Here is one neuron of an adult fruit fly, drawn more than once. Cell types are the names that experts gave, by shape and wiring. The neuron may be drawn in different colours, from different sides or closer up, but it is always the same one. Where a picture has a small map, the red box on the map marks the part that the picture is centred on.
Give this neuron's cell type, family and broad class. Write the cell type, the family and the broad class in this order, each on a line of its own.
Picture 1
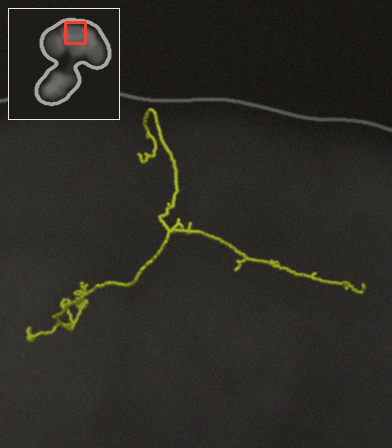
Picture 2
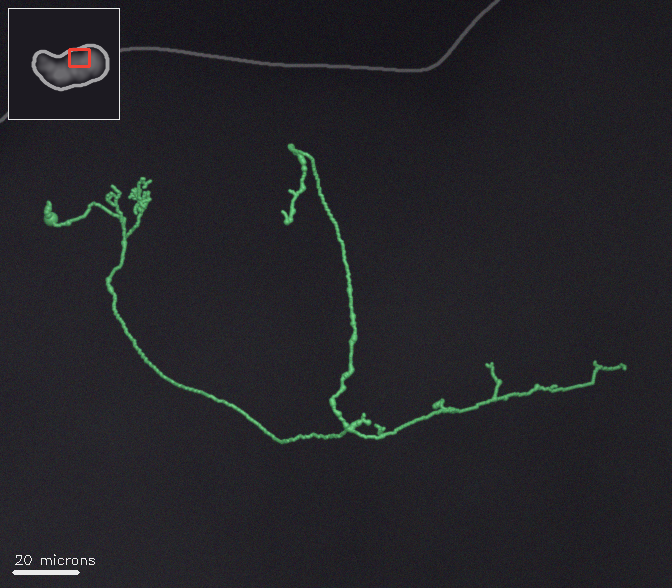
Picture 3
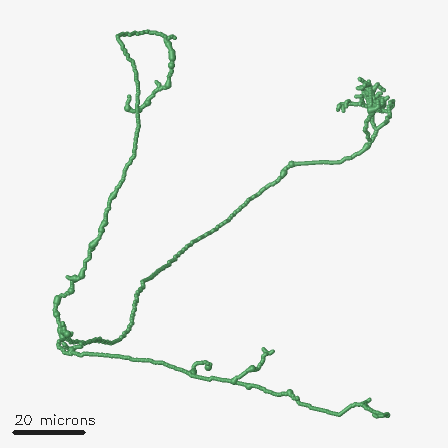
KCa'b'-m
class Kenyon Cell
central-brain intrinsic neuron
